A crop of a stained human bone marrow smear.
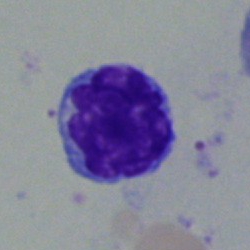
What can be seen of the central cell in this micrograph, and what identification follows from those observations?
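Roughly round and smooth in outline, the cell is largely filled by its nucleus. Its chromatin is dark purple and clumped, with paler streaks between the clumps, and no nucleoli can be seen. The cell is a lymphocyte.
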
